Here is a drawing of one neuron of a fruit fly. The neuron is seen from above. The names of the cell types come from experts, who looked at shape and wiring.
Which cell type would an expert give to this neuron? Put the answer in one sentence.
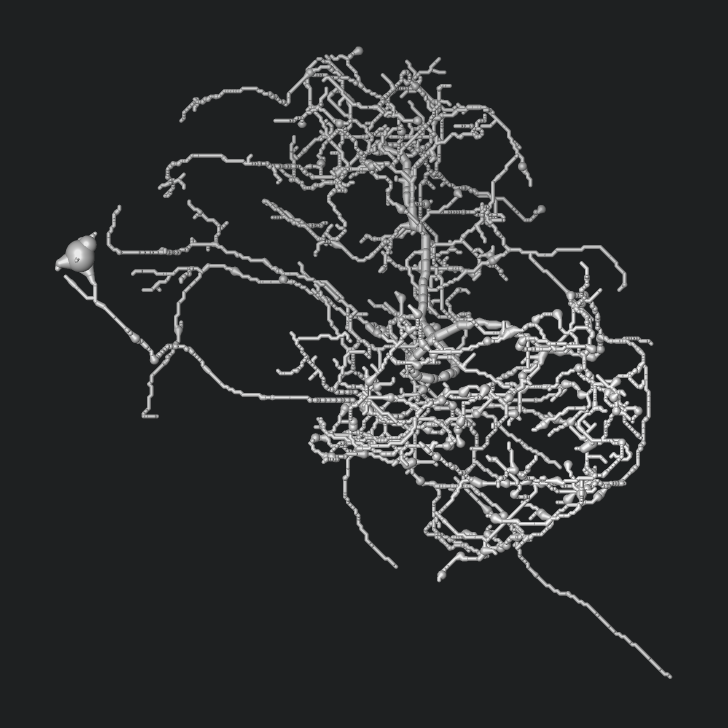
The cell type is AVLP024_a.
